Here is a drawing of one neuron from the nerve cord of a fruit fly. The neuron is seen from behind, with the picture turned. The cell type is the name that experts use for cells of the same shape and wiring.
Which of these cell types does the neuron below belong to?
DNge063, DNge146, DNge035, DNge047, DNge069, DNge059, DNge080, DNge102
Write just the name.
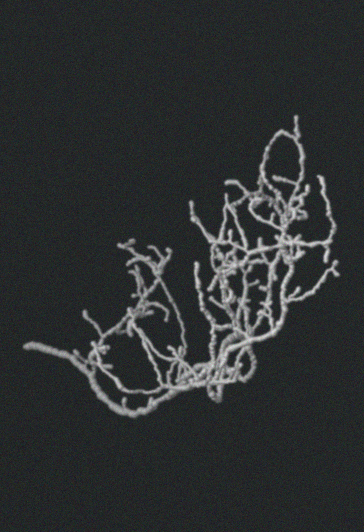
DNge035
